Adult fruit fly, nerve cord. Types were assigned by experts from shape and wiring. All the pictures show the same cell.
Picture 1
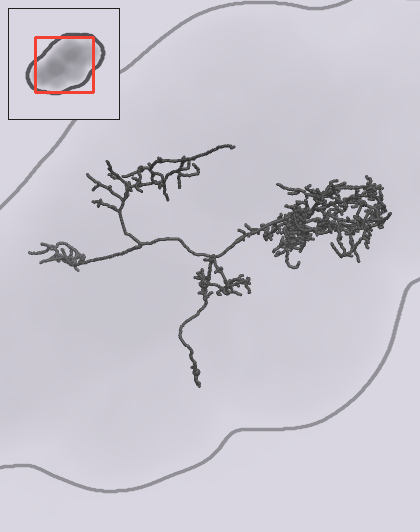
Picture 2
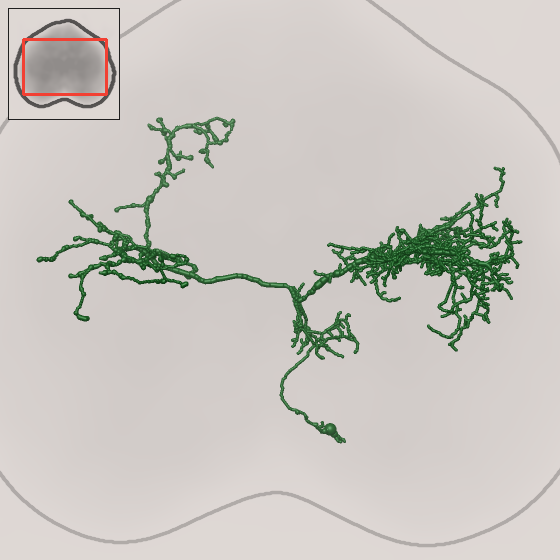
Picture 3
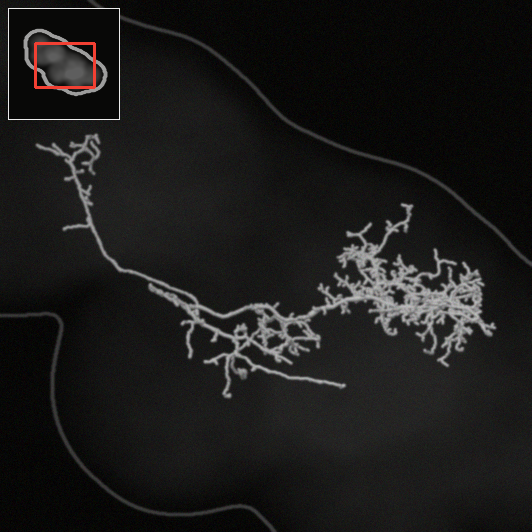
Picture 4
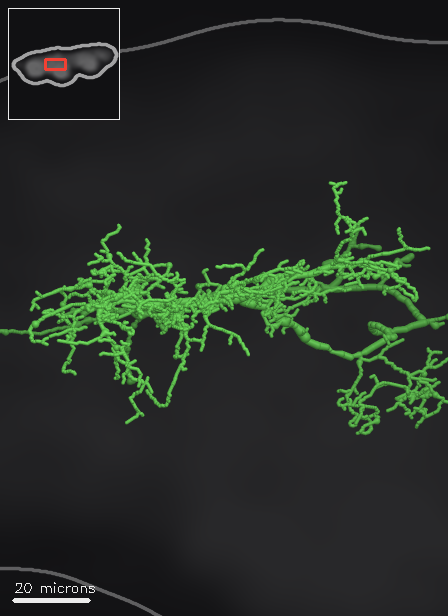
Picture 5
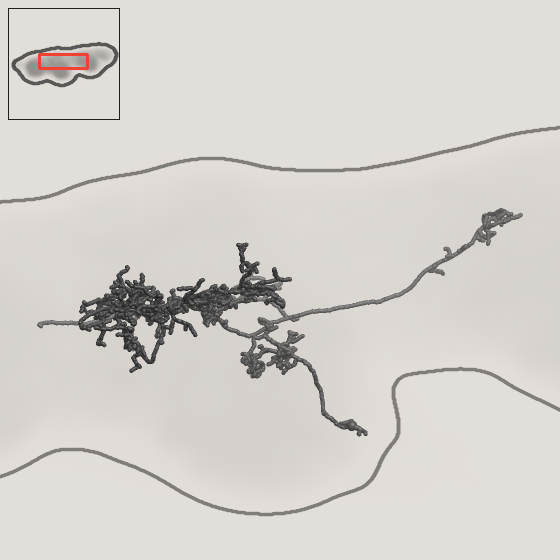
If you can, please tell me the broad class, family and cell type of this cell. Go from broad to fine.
nerve-cord intrinsic neuron; hemilineage 12B; IN12B014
